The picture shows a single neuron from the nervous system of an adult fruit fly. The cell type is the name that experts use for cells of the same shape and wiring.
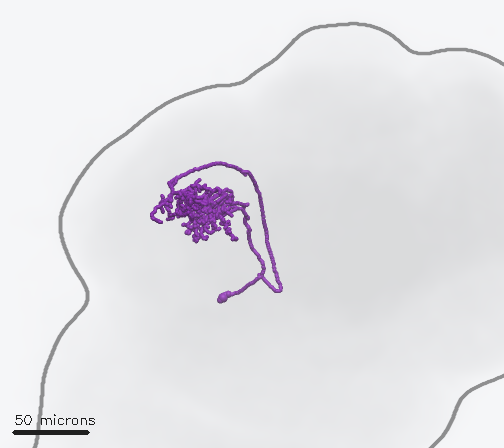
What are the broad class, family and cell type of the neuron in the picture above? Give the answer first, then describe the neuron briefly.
This is an optic-lobe intrinsic neuron. Its family is MeLo. Its cell type is MeLo13. From top to bottom in the picture it spans about 95 microns. In this view it is about as wide as it is tall.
